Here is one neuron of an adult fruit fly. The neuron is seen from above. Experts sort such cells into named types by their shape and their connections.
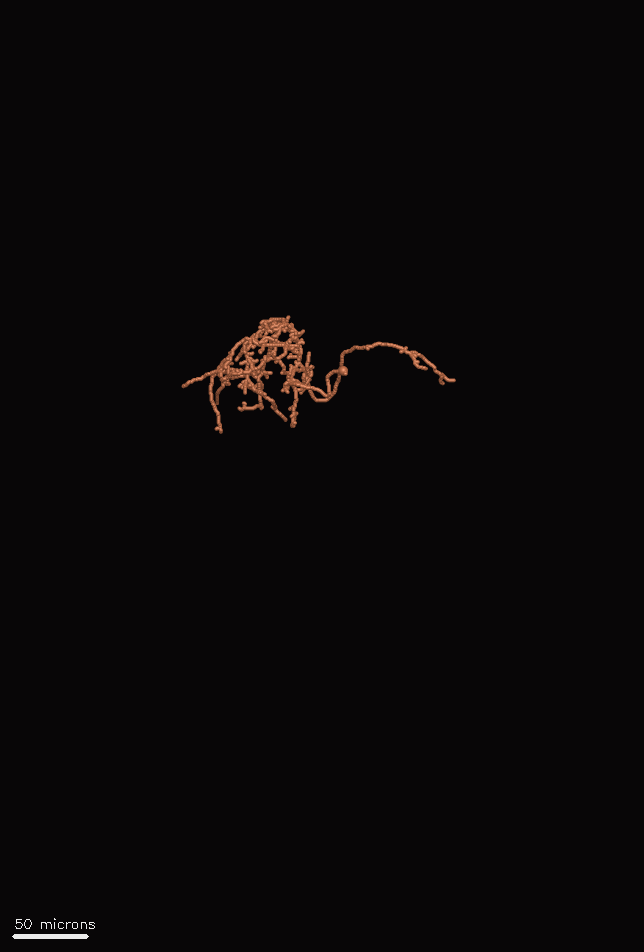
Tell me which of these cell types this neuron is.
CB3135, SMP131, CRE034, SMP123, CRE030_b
CRE034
